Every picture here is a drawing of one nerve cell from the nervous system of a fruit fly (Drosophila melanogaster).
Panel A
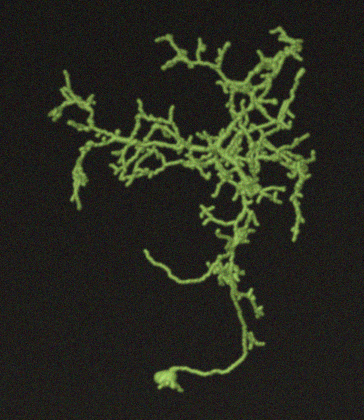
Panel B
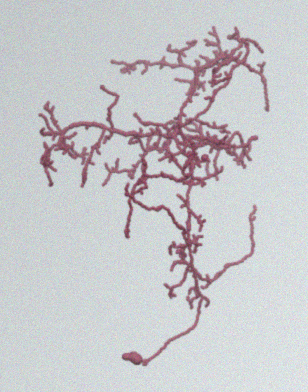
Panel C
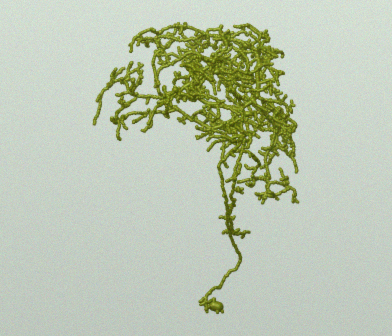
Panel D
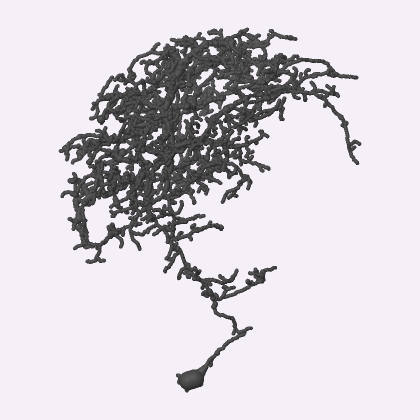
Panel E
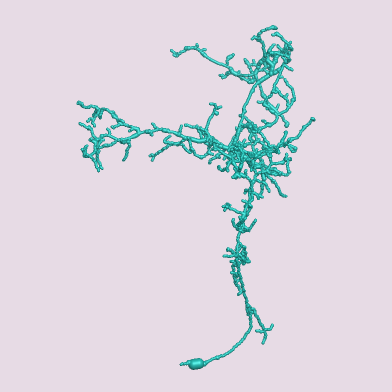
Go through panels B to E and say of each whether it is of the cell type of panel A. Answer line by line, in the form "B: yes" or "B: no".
B: yes
C: no
D: no
E: yes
